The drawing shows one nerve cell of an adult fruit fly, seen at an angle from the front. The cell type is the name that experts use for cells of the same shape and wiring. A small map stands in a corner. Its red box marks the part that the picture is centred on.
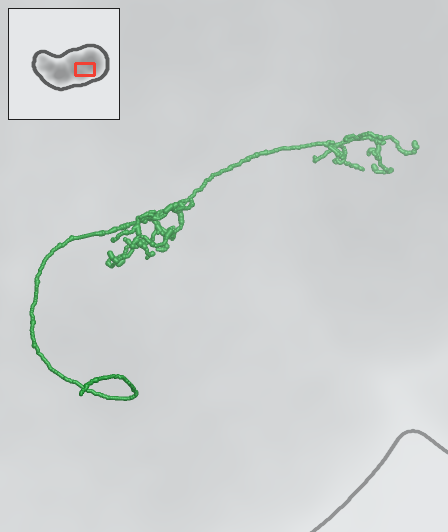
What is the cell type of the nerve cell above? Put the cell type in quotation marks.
"ORN_DP1m"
